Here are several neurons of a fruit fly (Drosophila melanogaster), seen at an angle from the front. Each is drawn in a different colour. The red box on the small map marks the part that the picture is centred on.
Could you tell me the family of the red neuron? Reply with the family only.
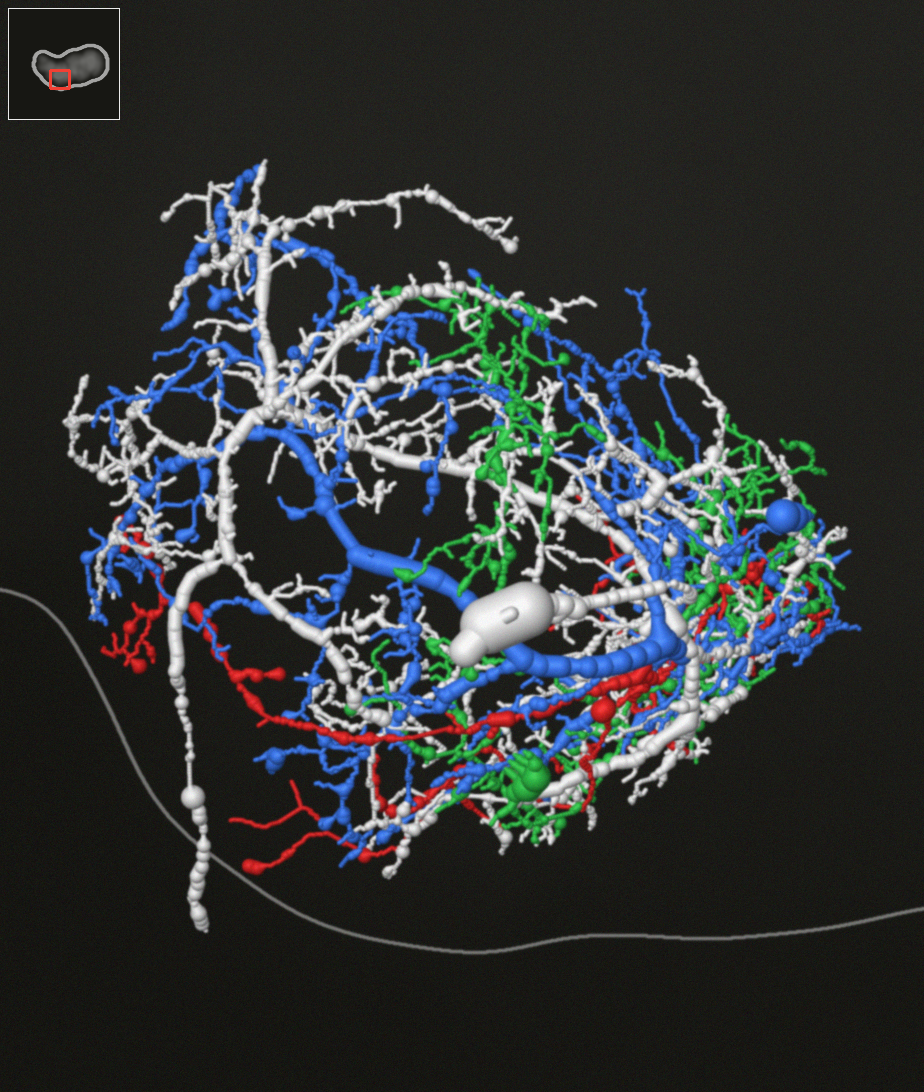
hemilineage 13A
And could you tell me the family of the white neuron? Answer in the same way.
hemilineage 24B.25B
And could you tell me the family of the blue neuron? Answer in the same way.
hemilineage 16B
